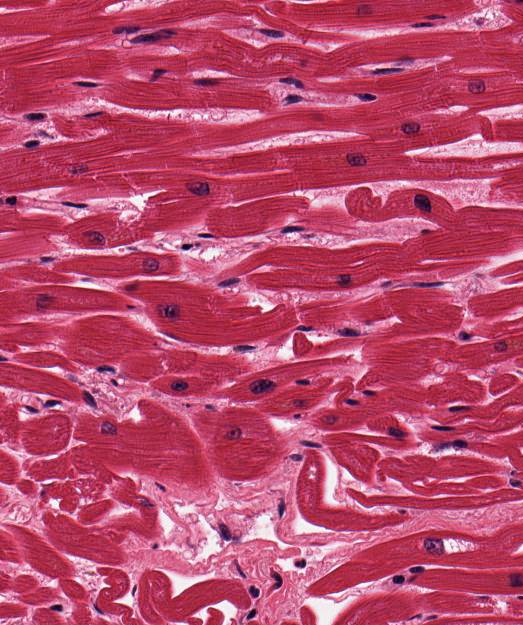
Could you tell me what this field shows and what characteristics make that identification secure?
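Answer: myocardium, which fills almost the whole field. The muscle fibres branch and join neighbouring fibres, and most cells have a single oval, centrally placed nucleus.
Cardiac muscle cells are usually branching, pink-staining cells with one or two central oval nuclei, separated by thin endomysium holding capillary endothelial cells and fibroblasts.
Fibres run roughly horizontally in the upper two-thirds and are cut more obliquely and across below; sparse, delicate pale stroma between them holds small, dark, elongated nuclei.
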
